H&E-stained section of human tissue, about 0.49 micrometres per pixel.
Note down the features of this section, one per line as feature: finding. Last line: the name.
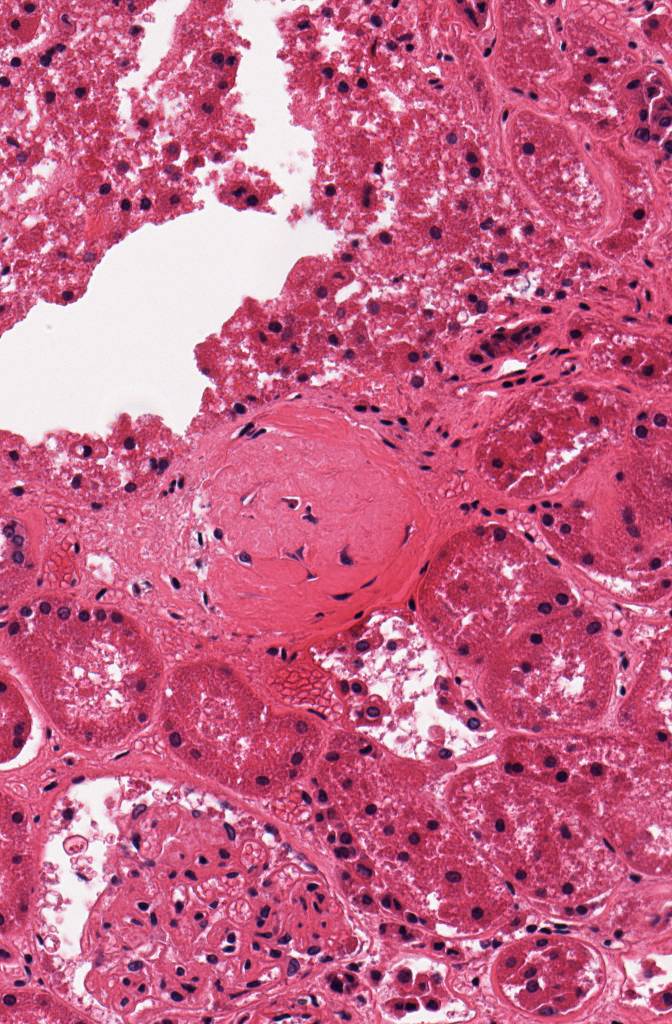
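Tubules: closely packed, round and oval, filling most of the field
Stroma: thin strands between the tubules
Lining: single layer of cuboidal to low columnar cells
Cytoplasm: abundant, granular, eosinophilic
Glomerulus: lower left, many nuclei among capillary loops
Capsule: around the glomerulus, set off by a narrow clear space
Lumina: many narrow or filled with pale flocculent, vacuolated material, not wide and empty
Name: renal cortex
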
